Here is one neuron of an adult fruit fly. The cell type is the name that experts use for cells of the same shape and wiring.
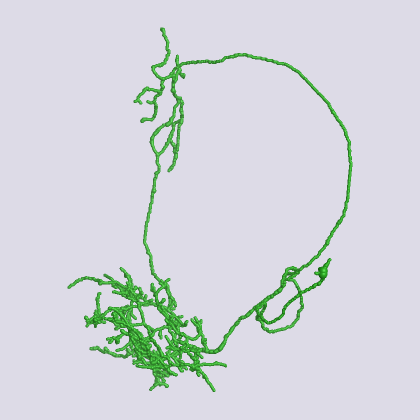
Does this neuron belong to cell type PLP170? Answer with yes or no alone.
yes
